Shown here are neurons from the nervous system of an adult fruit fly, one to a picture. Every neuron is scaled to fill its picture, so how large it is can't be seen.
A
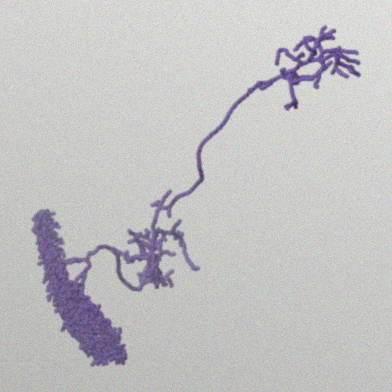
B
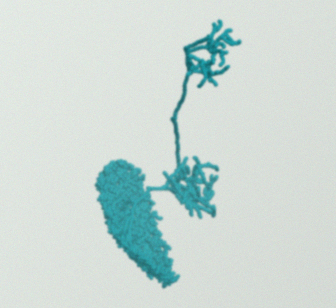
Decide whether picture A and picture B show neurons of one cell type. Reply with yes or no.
yes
